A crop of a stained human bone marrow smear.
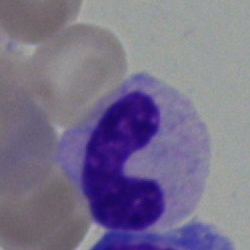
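Band neutrophil (central cell) in a stained human bone marrow smear, light microscopy. The nucleus is a single curved band shaped like the letter C, opening to the right, and lies in the left part of the cell. Its chromatin is dense and stains dark purple. The cytoplasm is plentiful and pale lilac.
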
